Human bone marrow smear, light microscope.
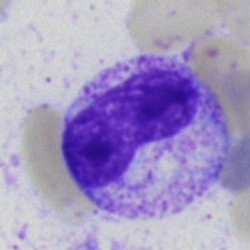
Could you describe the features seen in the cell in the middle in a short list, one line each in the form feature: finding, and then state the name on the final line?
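Nucleus: bean-shaped, indented along its lower edge
Cytoplasm: pale lilac-grey
Granules: fine and purple, scattered all through the cytoplasm
Pale zone: granule-poor, beside the nuclear indentation
Name: myelocyte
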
